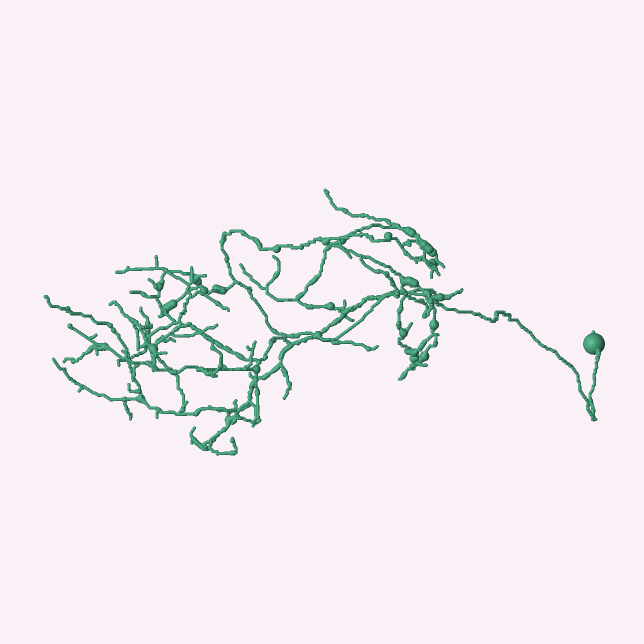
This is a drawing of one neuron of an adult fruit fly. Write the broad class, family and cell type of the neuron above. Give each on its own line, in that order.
central-brain intrinsic neuron
hemilineage DM6_dorso_lateral
SIP073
